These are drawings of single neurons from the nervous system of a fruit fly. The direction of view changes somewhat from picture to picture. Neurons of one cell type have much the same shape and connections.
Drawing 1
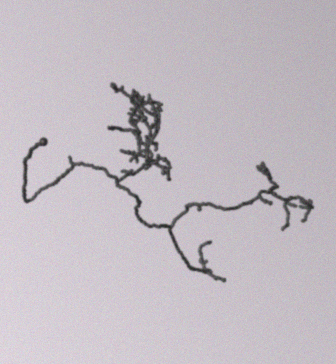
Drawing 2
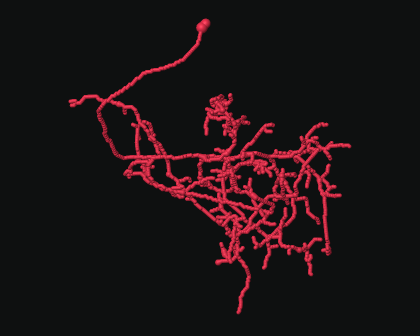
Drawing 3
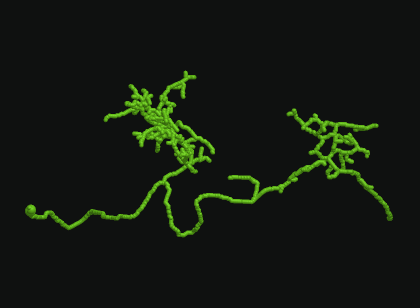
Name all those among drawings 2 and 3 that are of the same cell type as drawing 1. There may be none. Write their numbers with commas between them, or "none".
3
